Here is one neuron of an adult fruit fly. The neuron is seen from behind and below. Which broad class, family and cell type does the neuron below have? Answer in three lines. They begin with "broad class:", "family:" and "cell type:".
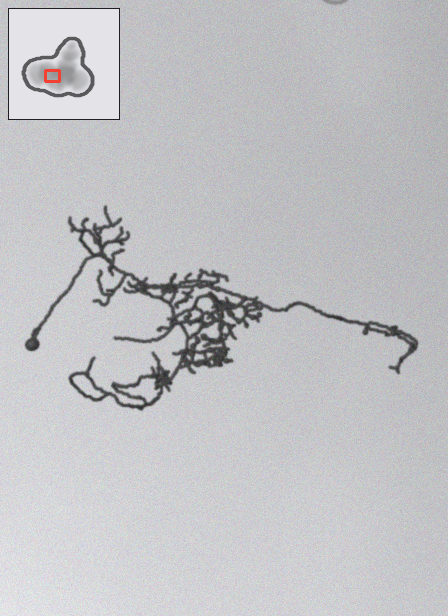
broad class: central-brain intrinsic neuron
family: class DAN
cell type: PAM08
